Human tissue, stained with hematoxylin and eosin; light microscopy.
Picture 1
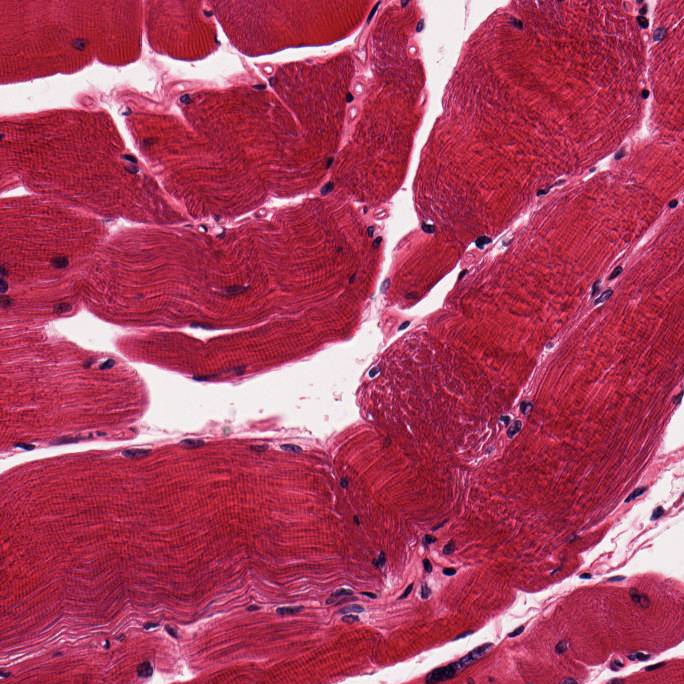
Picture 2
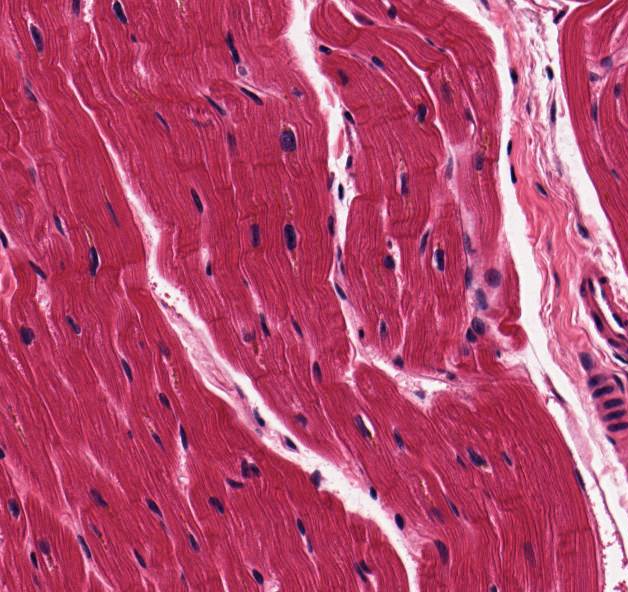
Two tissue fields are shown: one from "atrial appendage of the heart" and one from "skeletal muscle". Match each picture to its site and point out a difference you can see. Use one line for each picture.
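Picture 1 is from the skeletal muscle. The dark, flattened nuclei lie at the edges of the fibres rather than in their centres.
Picture 2 is from the atrial appendage of the heart. The muscle fibre nuclei are single, oval and lie centrally within the fibres.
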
